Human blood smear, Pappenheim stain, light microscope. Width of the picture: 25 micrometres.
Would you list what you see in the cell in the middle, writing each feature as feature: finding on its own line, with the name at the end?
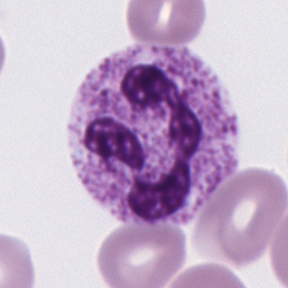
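Chromatin: dark purple, coarsely clumped
Nucleoli: none visible in the nucleus
Granules: many small purple ones, scattered throughout the cytoplasm
Vacuoles: none in the cytoplasm
Name: segmented neutrophil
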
